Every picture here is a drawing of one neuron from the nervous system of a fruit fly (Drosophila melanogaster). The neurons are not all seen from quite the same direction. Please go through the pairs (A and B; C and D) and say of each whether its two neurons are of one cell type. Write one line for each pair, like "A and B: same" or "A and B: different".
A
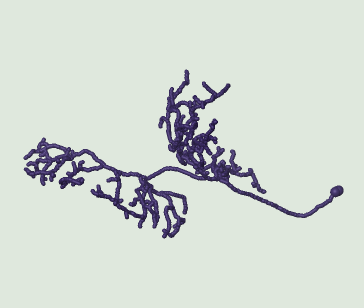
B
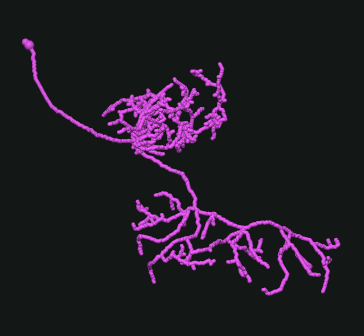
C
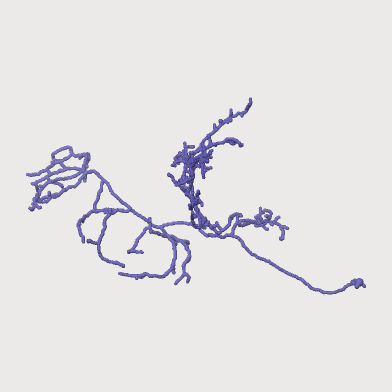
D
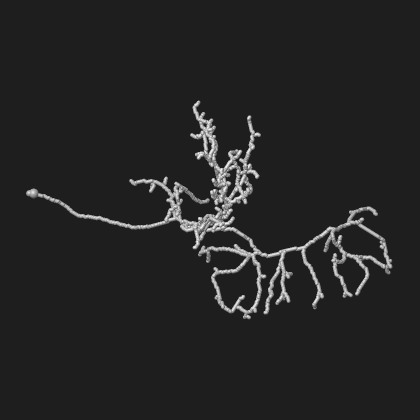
A and B: same
C and D: same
